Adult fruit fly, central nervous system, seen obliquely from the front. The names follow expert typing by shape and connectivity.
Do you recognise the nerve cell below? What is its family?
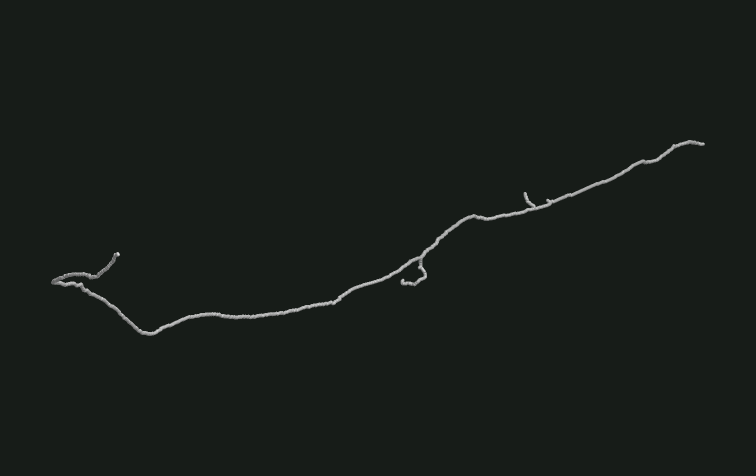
class mechanosensory proprioceptive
